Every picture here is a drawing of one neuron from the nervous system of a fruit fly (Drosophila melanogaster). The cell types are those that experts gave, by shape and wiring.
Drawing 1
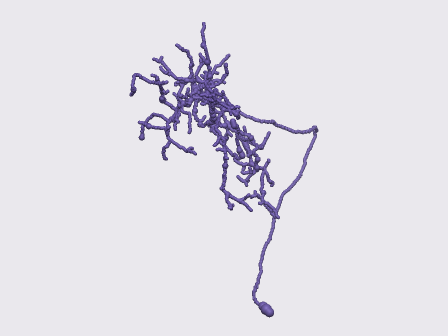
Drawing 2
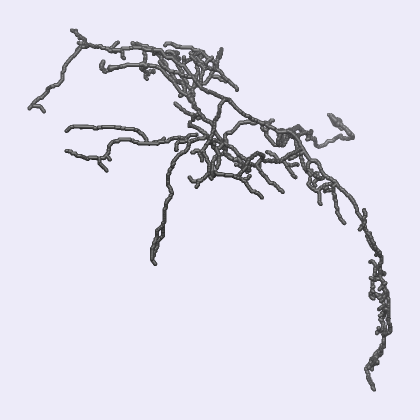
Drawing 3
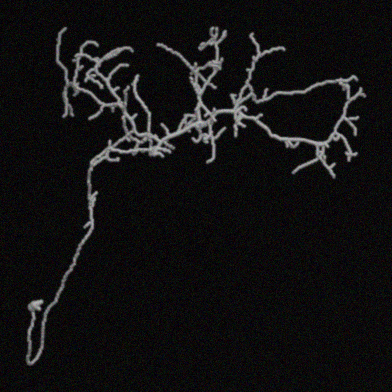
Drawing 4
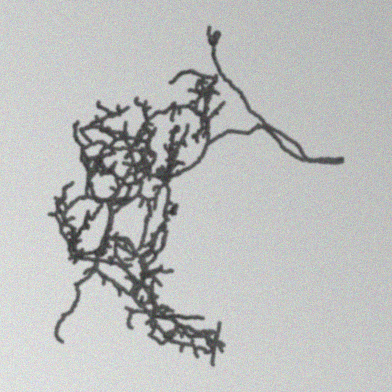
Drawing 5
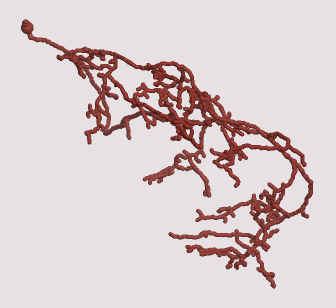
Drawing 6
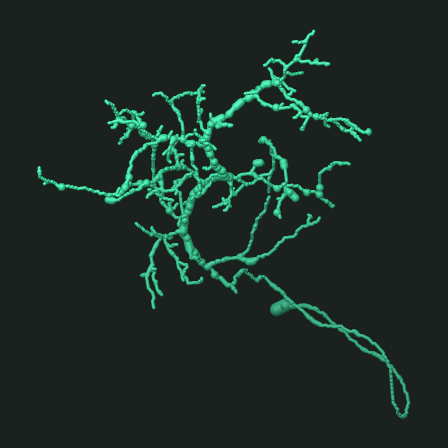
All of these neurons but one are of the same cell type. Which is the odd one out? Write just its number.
2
